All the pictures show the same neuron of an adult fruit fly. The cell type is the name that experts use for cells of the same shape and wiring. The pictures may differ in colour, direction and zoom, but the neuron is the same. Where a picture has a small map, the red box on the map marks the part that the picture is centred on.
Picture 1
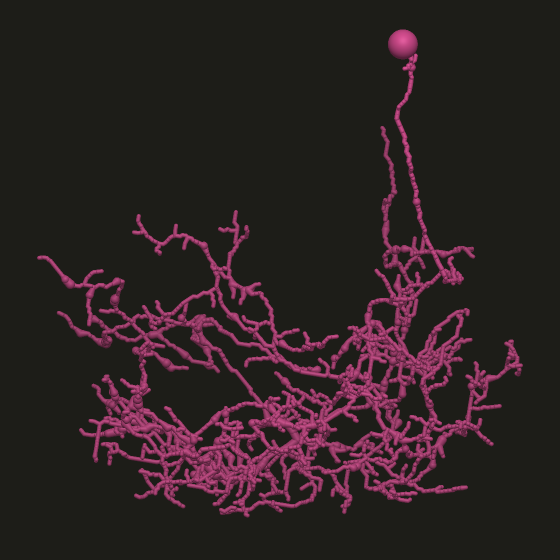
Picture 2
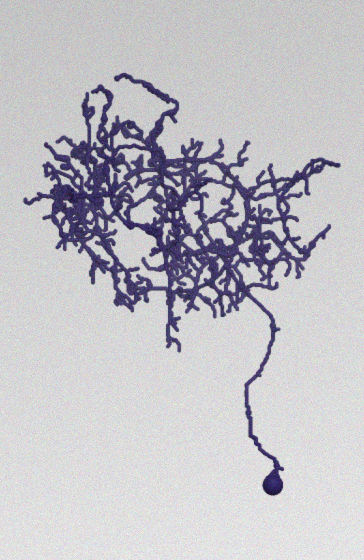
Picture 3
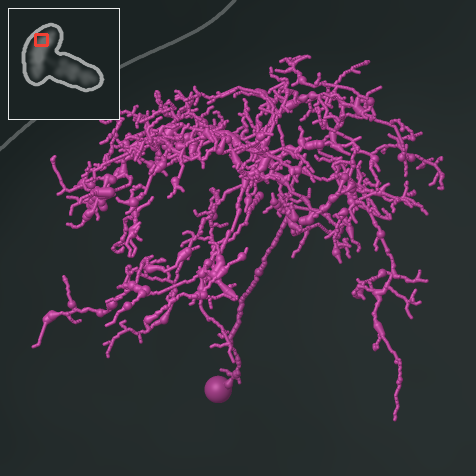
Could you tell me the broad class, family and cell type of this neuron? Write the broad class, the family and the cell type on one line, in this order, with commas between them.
central-brain intrinsic neuron, hemilineage VLPl&p1_lateral, AVLP329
